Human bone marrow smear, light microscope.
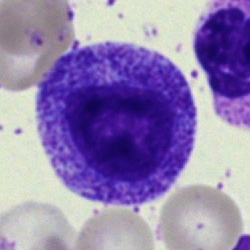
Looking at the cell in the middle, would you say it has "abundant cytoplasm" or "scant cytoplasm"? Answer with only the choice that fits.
Abundant cytoplasm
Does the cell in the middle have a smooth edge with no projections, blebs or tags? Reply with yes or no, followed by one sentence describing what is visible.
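Yes. The outline of the cell is round and smooth.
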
